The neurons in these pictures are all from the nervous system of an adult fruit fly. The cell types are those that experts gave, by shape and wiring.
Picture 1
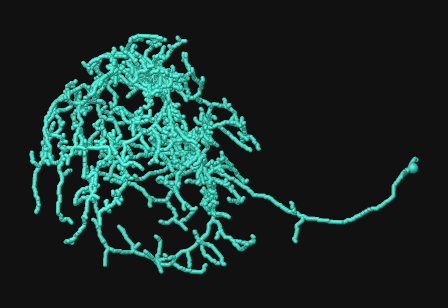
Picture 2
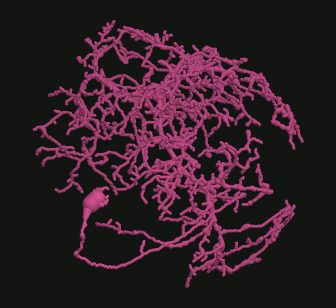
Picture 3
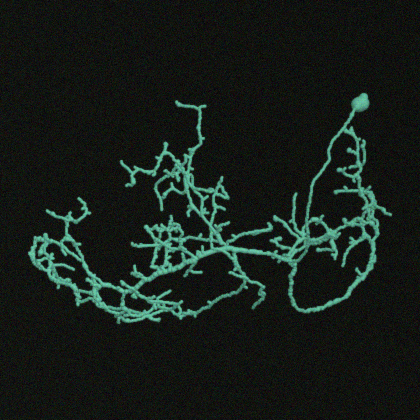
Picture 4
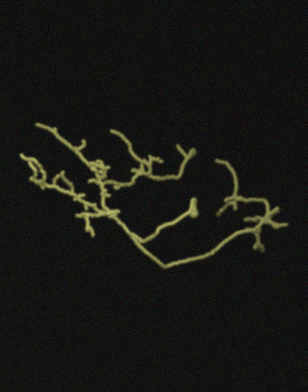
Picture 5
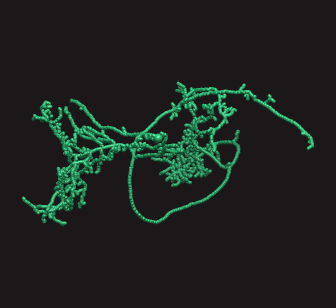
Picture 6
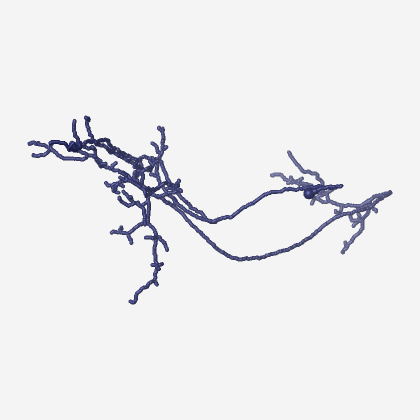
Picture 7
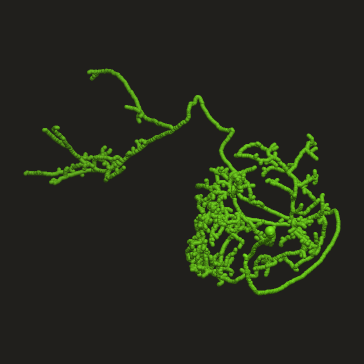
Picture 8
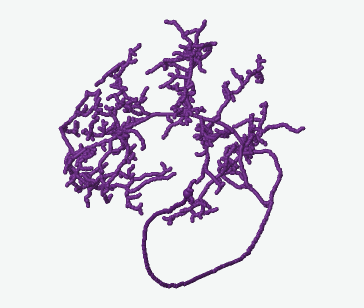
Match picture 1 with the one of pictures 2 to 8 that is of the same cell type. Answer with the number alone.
2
